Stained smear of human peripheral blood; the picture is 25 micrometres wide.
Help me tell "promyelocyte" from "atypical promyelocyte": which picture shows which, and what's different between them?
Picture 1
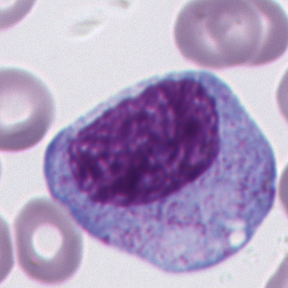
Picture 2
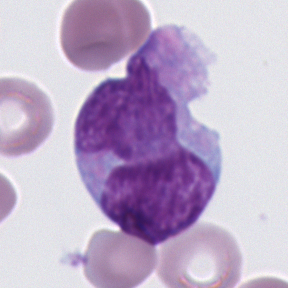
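Picture 1 is the promyelocyte, and picture 2 is the atypical promyelocyte.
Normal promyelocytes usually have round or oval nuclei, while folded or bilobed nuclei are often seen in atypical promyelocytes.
Looking at picture 1, I see an oval nucleus with no indentation or lobes, sitting off-centre toward the upper left of the cell. In picture 2, by contrast, a notch filled with pale cytoplasm cuts into the nucleus from the left side. Its chromatin is dark purple with a streaky, strand-like pattern rather than solid clumps, and the nucleus fills about 70% of the cell's area. That cell is about 19 by 13 micrometres, its cytoplasm is pale greyish blue, and a ragged, frayed fringe of pale lilac cytoplasm projects from its upper right. Back in picture 1, the nucleus is about 14 by 9 micrometres, fine pinkish-purple granules are scattered through the cytoplasm, and a single small clear vacuole lies near the lower right edge of the cytoplasm.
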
